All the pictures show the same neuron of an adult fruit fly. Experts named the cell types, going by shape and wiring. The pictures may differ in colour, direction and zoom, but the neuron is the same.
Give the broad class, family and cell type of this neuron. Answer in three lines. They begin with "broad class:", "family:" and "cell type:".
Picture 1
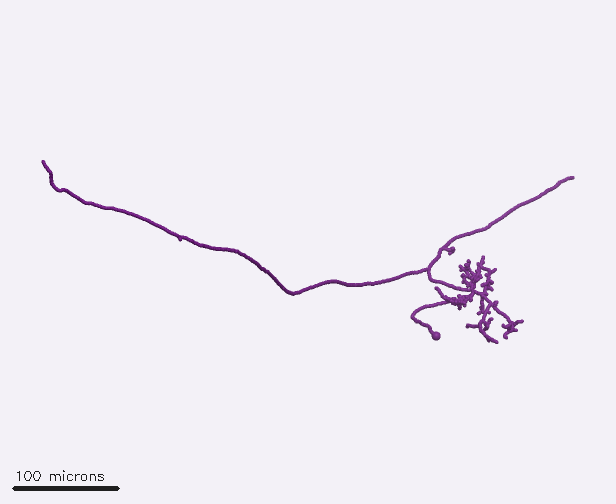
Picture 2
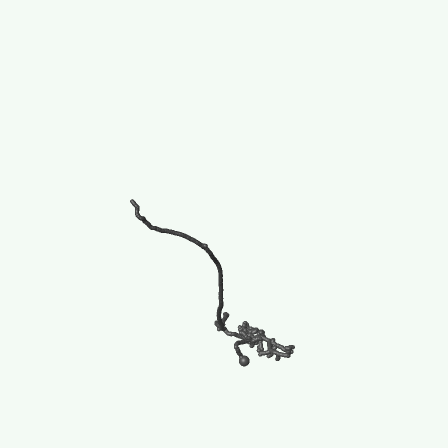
broad class: ascending neuron
family: hemilineage 10B
cell type: AN10B034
